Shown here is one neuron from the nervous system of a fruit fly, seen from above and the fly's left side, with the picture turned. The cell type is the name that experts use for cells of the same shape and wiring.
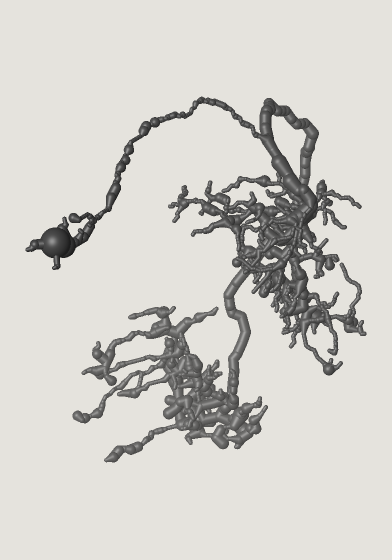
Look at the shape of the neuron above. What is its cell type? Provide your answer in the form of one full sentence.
This neuron counts as a member of the cell type hDeltaB.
